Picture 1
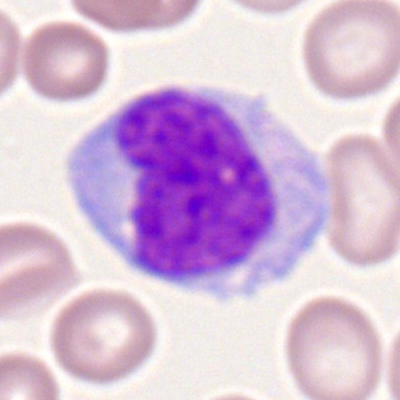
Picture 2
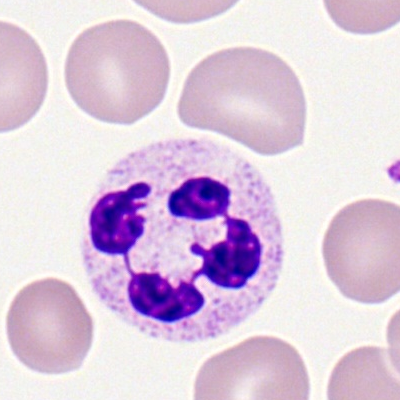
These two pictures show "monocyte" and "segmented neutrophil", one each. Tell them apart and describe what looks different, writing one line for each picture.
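Picture 1: monocyte. No granules are seen in the cytoplasm.
Picture 2: segmented neutrophil. The cytoplasm is evenly sprinkled with fine lilac granules.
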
